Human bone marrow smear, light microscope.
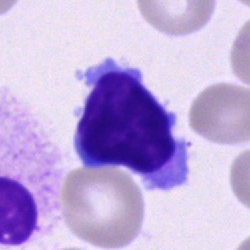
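Lymphocyte in the middle of a stained bone marrow smear. Its outline is irregular and roughly triangular, and the nucleus fills most of the cell. Along the top edge, small ragged cytoplasmic projections stick out. No granules are seen in the cytoplasm.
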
